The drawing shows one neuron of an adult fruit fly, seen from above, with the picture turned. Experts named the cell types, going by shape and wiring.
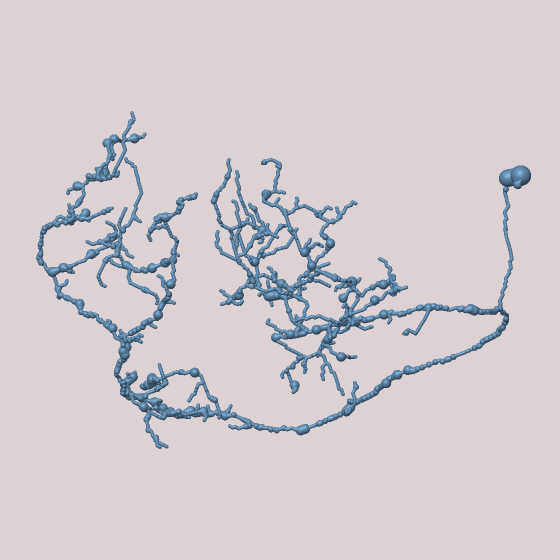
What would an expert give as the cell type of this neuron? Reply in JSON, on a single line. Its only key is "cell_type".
{"cell_type": "IN14A029"}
